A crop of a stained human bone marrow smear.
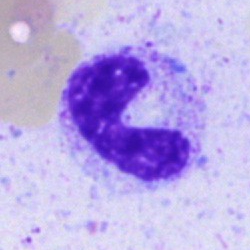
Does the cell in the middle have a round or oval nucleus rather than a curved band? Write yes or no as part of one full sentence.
No, the nucleus of this cell is a bent band with no separate lobes.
